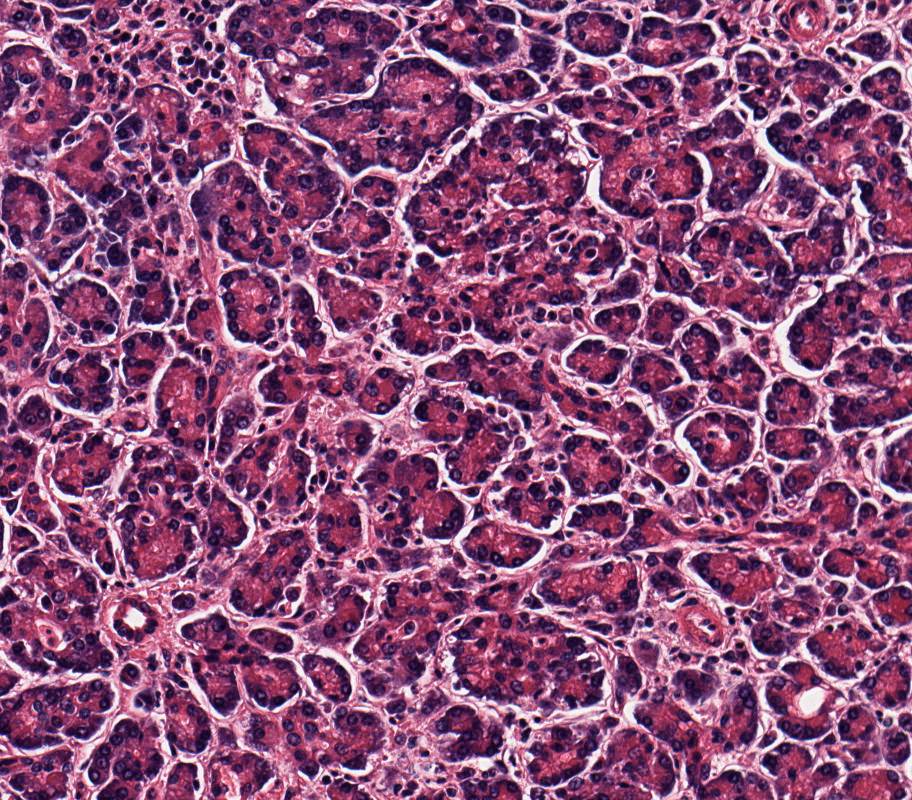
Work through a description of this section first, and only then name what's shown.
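Look first at how the whole field is filled with closely packed, rounded acini. Within each acinus, the cells have granular, eosinophilic cytoplasm that gathers toward the centre. Now find their nuclei: round and dark, sitting at the outer edge of each acinus. Notice too that there are no fat cells anywhere here. What you are looking at is pancreas.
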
